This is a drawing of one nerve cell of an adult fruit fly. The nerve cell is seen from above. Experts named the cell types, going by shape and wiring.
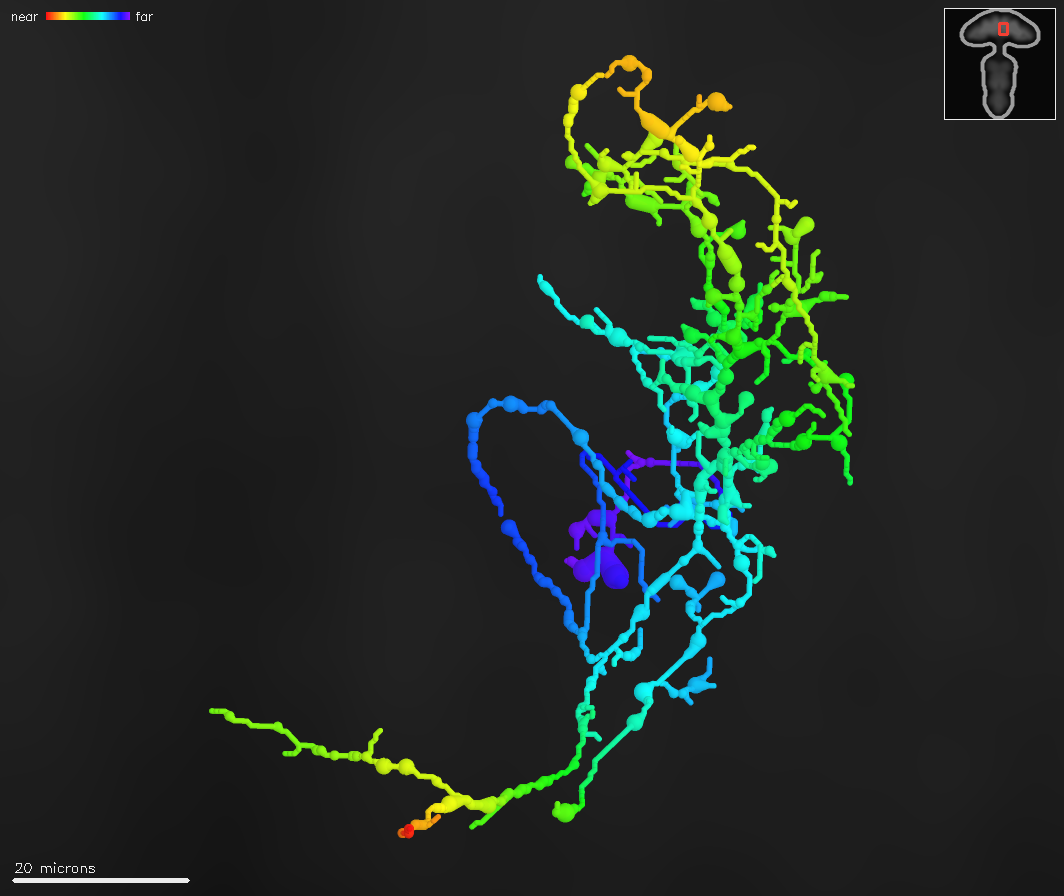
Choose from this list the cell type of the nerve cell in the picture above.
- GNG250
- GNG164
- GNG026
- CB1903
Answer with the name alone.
GNG250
